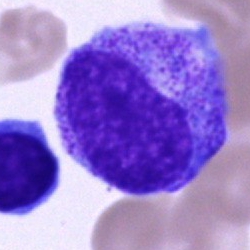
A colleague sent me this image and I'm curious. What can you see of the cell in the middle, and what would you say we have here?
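Pale blue cytoplasmic background. Numerous fine purple granules scattered through the cytoplasm; more lie over the nuclear surface. Paler cytoplasmic patch beside the upper right nuclear border. Name: promyelocyte.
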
